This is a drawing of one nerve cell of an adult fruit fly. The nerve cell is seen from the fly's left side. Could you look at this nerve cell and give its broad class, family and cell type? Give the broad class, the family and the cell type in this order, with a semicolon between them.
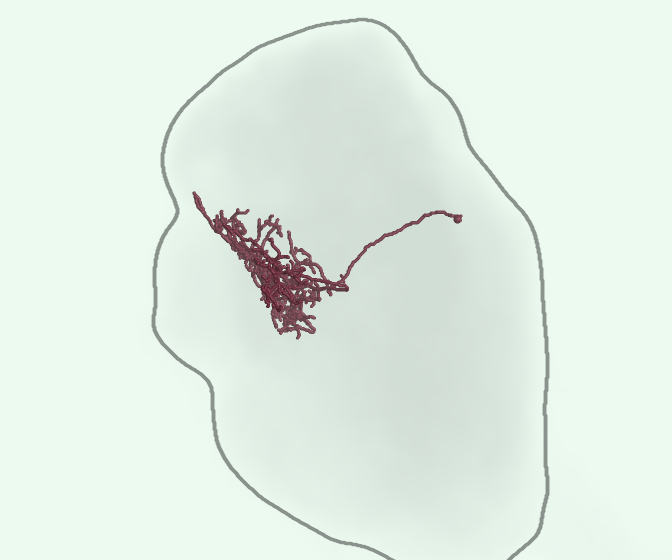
central-brain intrinsic neuron; hemilineage DM5_central; LAL152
